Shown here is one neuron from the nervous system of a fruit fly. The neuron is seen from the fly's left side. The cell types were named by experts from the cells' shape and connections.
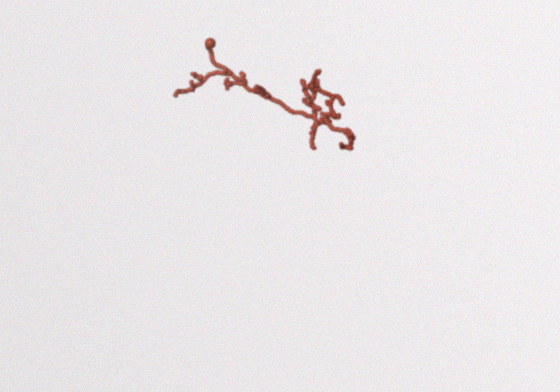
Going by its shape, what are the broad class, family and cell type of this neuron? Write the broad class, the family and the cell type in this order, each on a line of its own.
central-brain intrinsic neuron
hemilineage SMPad2
CB2884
